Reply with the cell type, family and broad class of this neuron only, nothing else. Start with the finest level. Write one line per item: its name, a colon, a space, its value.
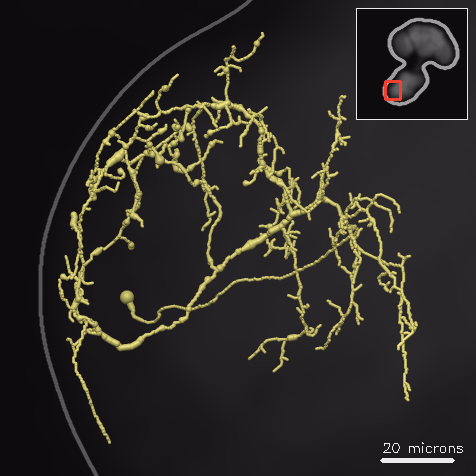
cell type: IN03A036
family: hemilineage 03A
broad class: nerve-cord intrinsic neuron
